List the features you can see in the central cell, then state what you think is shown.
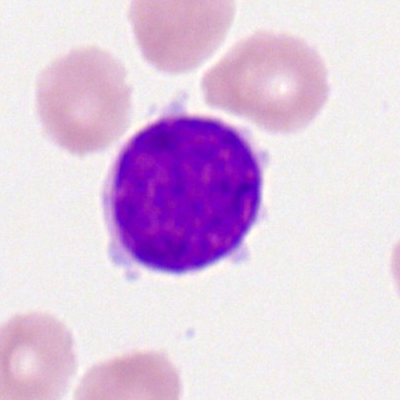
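Going feature by feature, the outline is round. The chromatin is dense and dark purple, with a coarse, clumped texture. Cytoplasm forms only a very thin pale blue rim around the nucleus. Small pale bluish projections stick out from the surface, clearest at the top and lower left. The cell is a lymphocyte.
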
